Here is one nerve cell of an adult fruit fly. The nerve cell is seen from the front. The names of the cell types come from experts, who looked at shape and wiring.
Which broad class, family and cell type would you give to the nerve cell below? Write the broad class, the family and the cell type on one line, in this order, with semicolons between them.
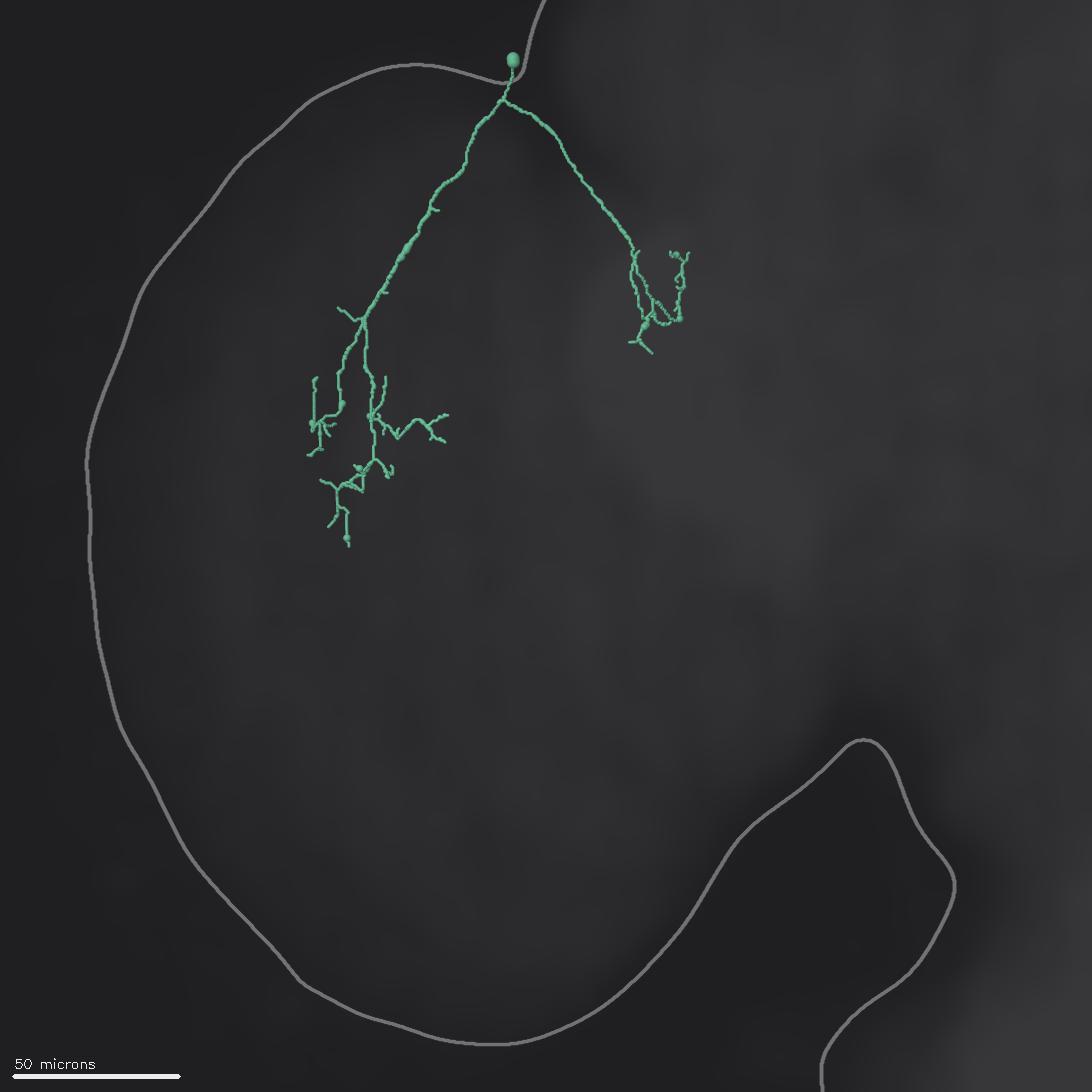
visual projection neuron; MeVP; MeVP14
